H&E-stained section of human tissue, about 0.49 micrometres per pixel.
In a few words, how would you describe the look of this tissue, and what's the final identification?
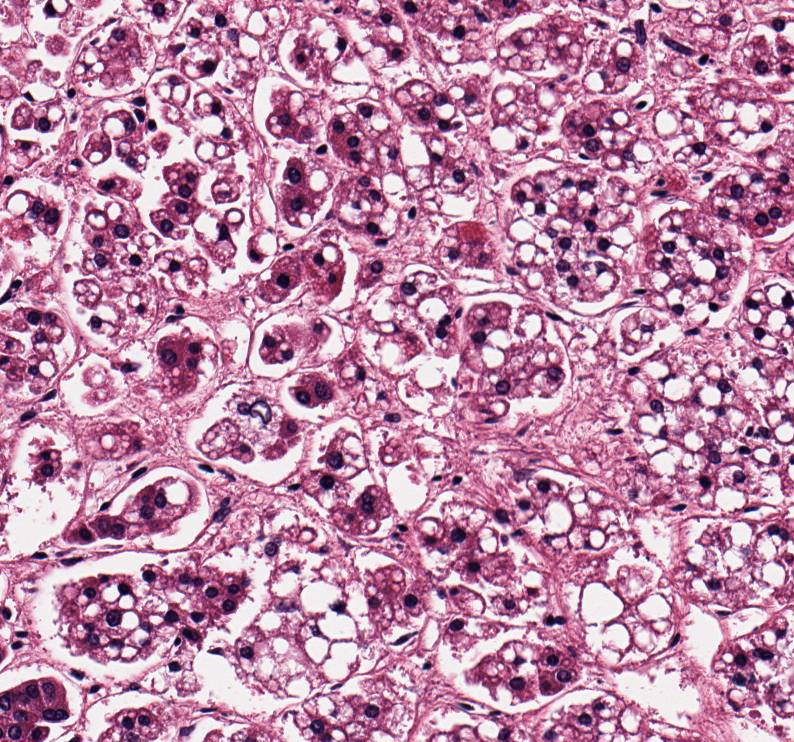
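Most of the big polygonal cells here have cytoplasm stuffed with several small, clear, round vacuoles. A few scattered ones, at the left and in the centre for instance, have dense pink cytoplasm with few or no vacuoles. The partitions between the nests are delicate and carry slender elongated nuclei, and nowhere in the field do the cells form gland lumens. This is adrenal gland.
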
